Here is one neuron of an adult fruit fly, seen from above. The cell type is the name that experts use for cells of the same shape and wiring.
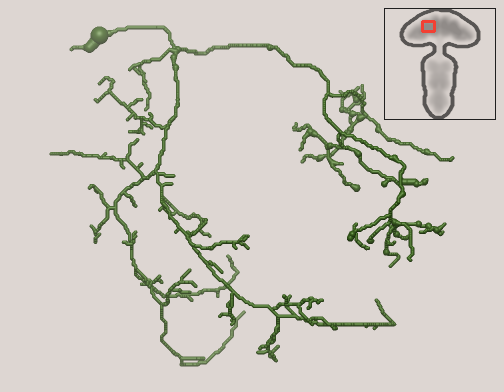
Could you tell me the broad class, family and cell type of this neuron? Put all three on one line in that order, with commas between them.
central-brain intrinsic neuron, hemilineage SLPad1_anterior, SLP164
